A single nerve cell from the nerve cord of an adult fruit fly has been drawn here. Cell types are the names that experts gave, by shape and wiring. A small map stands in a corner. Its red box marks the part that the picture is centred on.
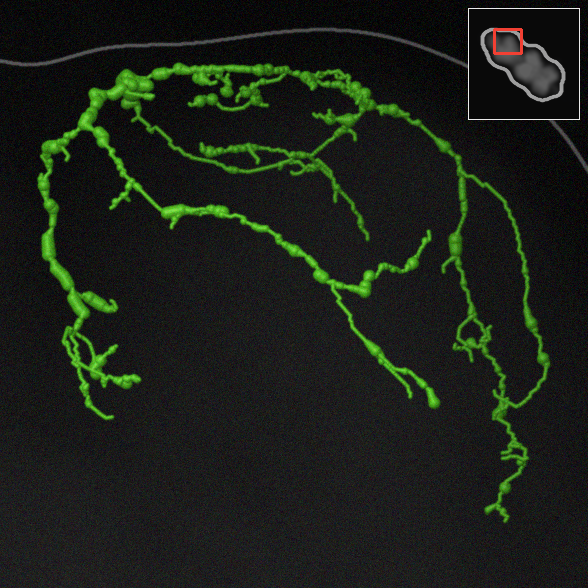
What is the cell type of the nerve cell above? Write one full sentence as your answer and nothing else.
The cell type of this nerve cell is IN13A059.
